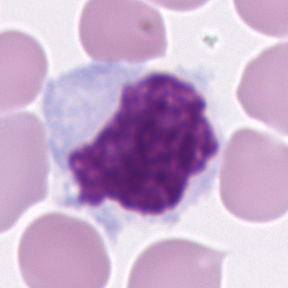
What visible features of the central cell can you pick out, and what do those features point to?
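The central cell has a single nuclear mass with a lumpy, irregular outline. This nucleus sits off-centre toward the lower right of the cell. Its chromatin is dark purple and coarsely clumped. The outer edge of the cell is faint and irregular rather than smoothly round. This is a hairy cell.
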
